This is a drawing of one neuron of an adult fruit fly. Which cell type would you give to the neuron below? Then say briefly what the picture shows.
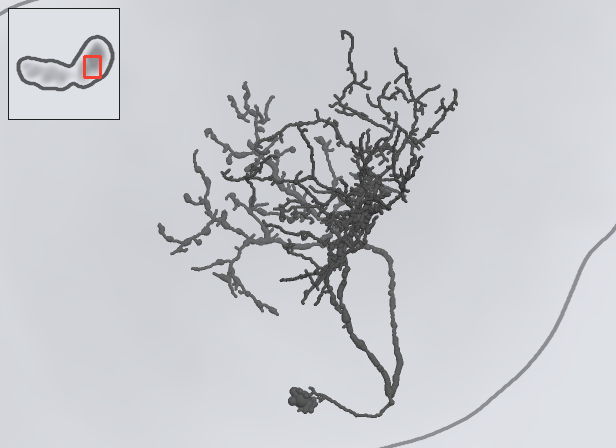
Its cell type is GNG404. Its broad class is central-brain intrinsic neuron. As drawn here it is taller than it is wide.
